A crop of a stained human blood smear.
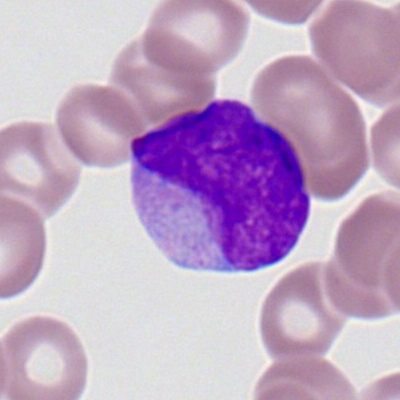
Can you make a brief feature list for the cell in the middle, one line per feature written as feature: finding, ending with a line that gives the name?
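Outline: roughly round
Nucleus: occupies most of the cell area
Cytoplasm: visible in the lower left of the cell
Vacuoles: none seen in the cytoplasm
Name: myeloblast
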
